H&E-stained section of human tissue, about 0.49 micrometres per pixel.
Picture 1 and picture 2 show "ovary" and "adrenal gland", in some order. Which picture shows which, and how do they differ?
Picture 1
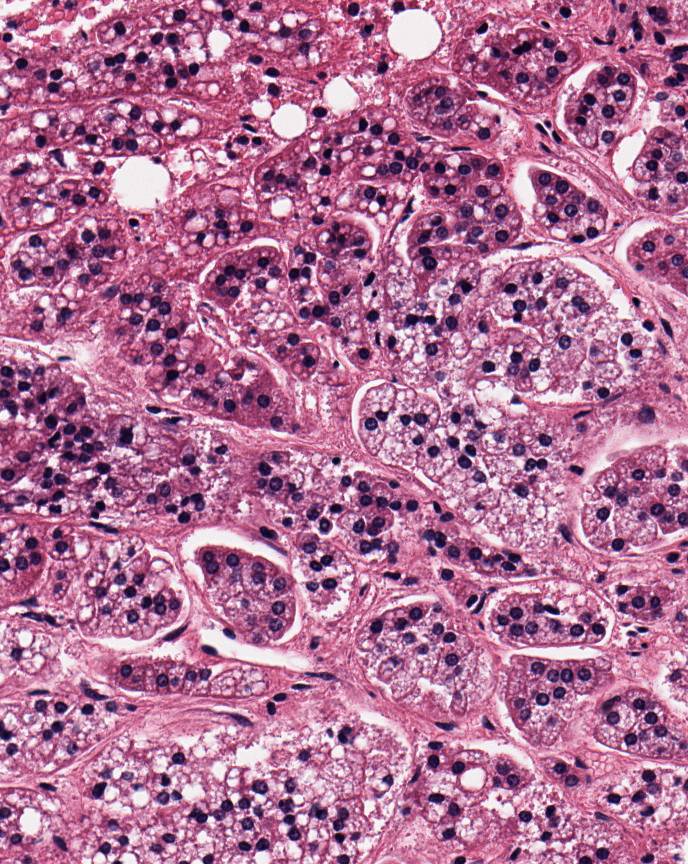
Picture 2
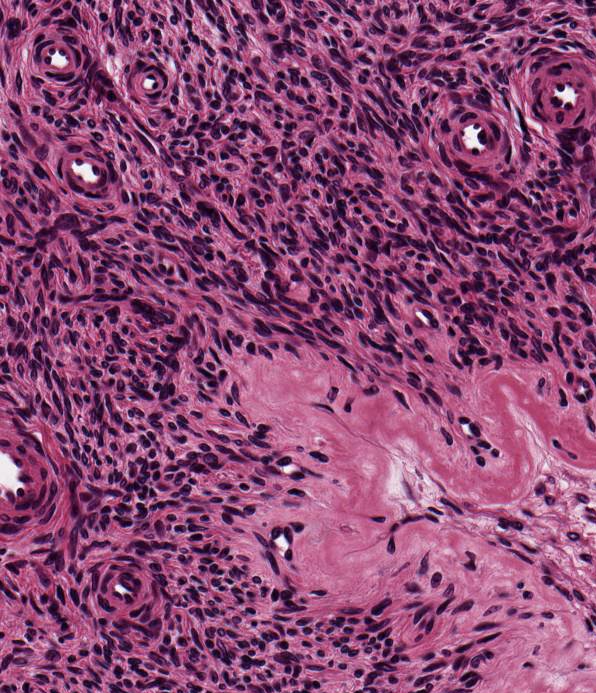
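Assignment first: picture 1 is the adrenal gland, picture 2 the ovary. Arrangement: picture 1 has rounded nests and short cords separated by thin septa; picture 2 is mostly a dense sheet of oval to spindle cells, with a paler, sparsely cellular zone at lower right. Cytoplasm: mostly pale and filled with small clear vacuoles in picture 1, scant in picture 2. Nuclei: small, round, dark and central in picture 1; dark-staining and oval to spindle in picture 2. Extras in picture 2: whorled vessels at upper left, upper right and lower left, and homogeneous pale pink collagen with scattered nuclei in the lower right zone.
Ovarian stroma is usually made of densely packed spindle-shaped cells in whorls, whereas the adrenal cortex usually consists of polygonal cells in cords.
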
